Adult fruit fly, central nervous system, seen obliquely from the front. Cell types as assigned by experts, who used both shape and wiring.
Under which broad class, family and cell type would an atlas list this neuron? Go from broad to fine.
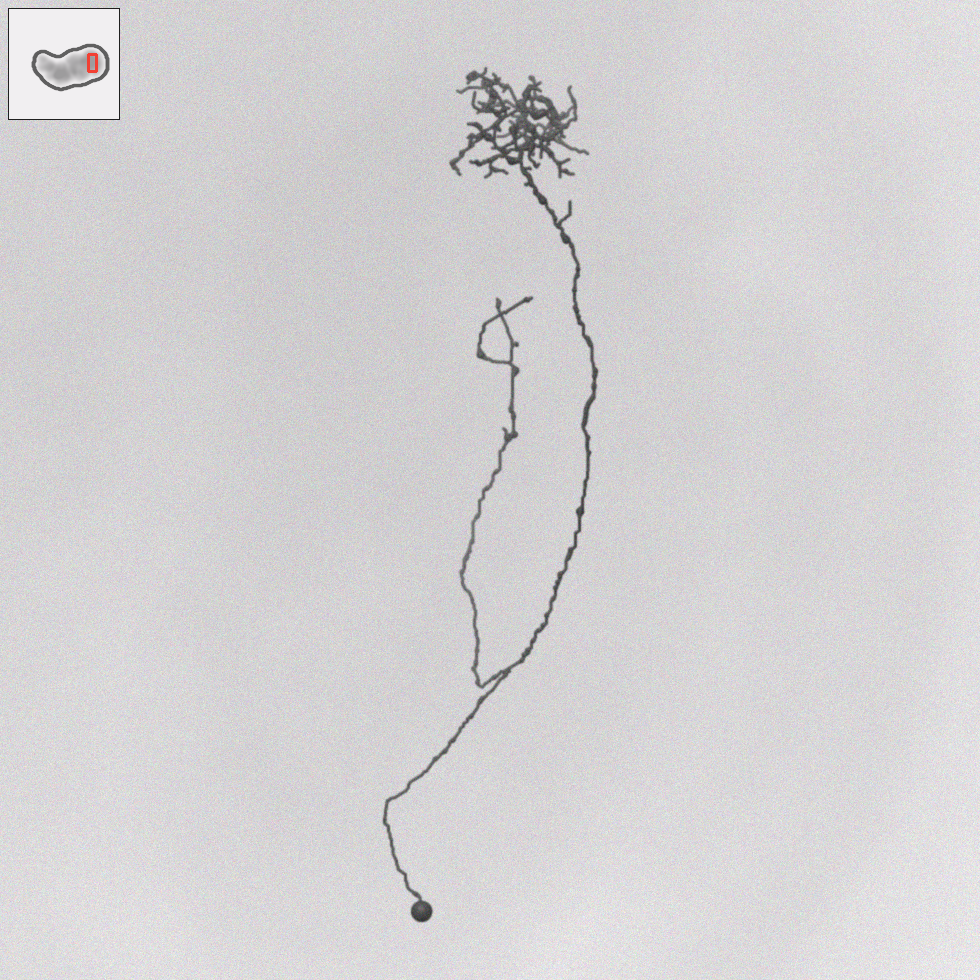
optic-lobe intrinsic neuron; Li; Li21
